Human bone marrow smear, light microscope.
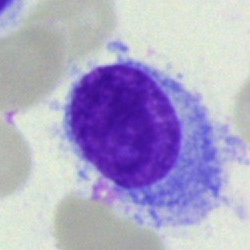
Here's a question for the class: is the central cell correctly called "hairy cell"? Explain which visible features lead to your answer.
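Hairy cell is a fitting name for this central cell. Its outline is irregular and frayed, with small blebs at the edge, which speaks for hairy cell.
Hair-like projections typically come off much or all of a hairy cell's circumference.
The nucleus sits off-centre toward the upper left, with most of the cytoplasm lying to its lower right.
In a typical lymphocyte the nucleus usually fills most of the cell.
That off-centre nucleus with the cytoplasm gathered beside it speaks against lymphocyte. The deep purple chromatin across the whole nucleus and the blue, speckled, grainy cytoplasm are seen without deciding between the two.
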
